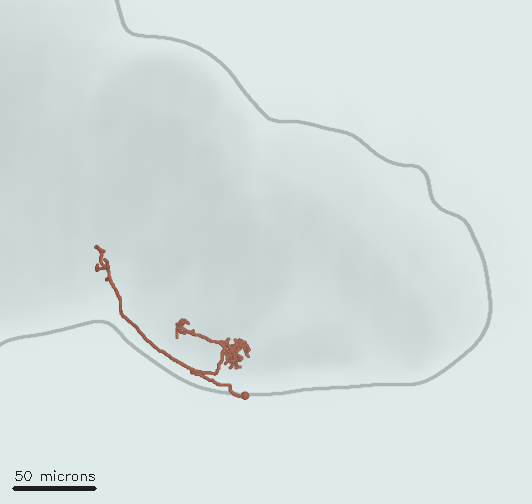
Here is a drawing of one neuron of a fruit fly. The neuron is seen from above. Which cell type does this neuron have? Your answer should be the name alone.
LLPC1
